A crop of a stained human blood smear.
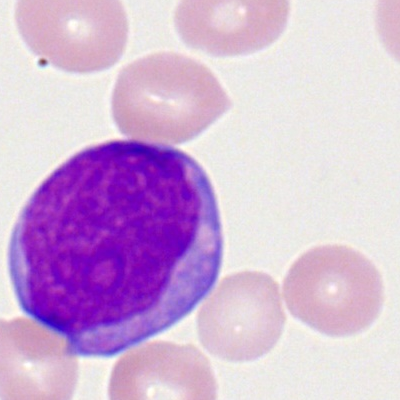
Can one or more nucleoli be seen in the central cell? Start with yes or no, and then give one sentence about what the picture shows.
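Yes. One pale rounded nucleolus is visible in the lower middle of the nucleus.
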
